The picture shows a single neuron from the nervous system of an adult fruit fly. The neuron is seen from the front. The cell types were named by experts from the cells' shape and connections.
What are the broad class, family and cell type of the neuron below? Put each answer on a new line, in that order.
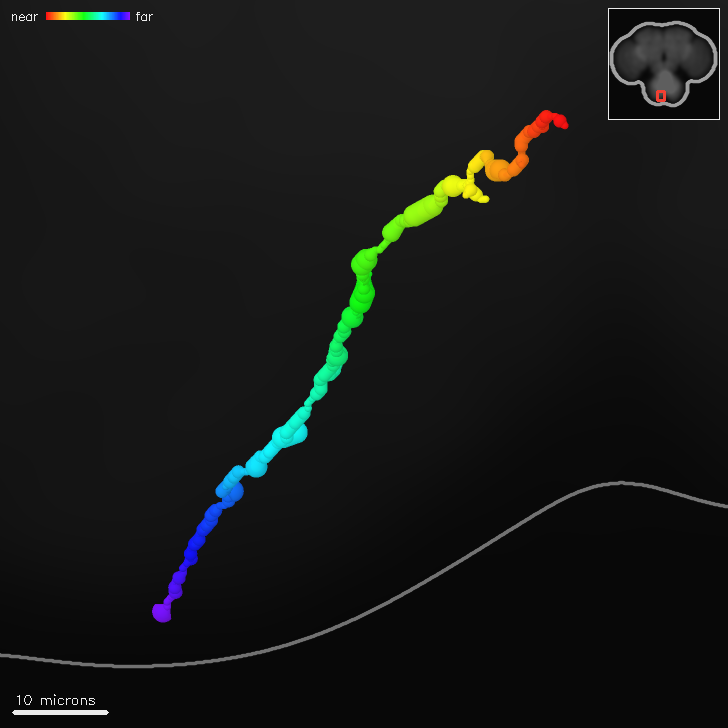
sensory neuron entering the nerve cord
class mechanosensory proprioceptive
SNpp60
